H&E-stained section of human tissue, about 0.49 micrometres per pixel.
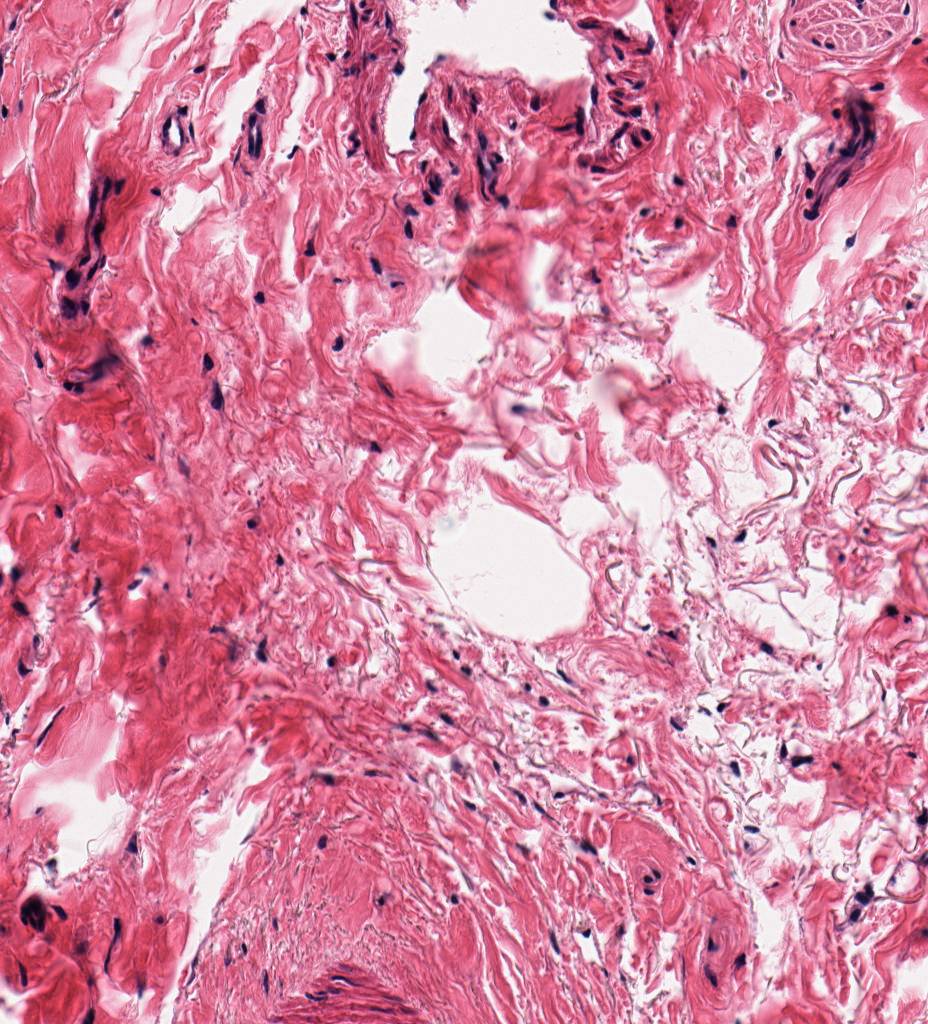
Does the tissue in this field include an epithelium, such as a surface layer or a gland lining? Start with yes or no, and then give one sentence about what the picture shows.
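No. The whole field is made of collagenous connective tissue, with no epithelium anywhere.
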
